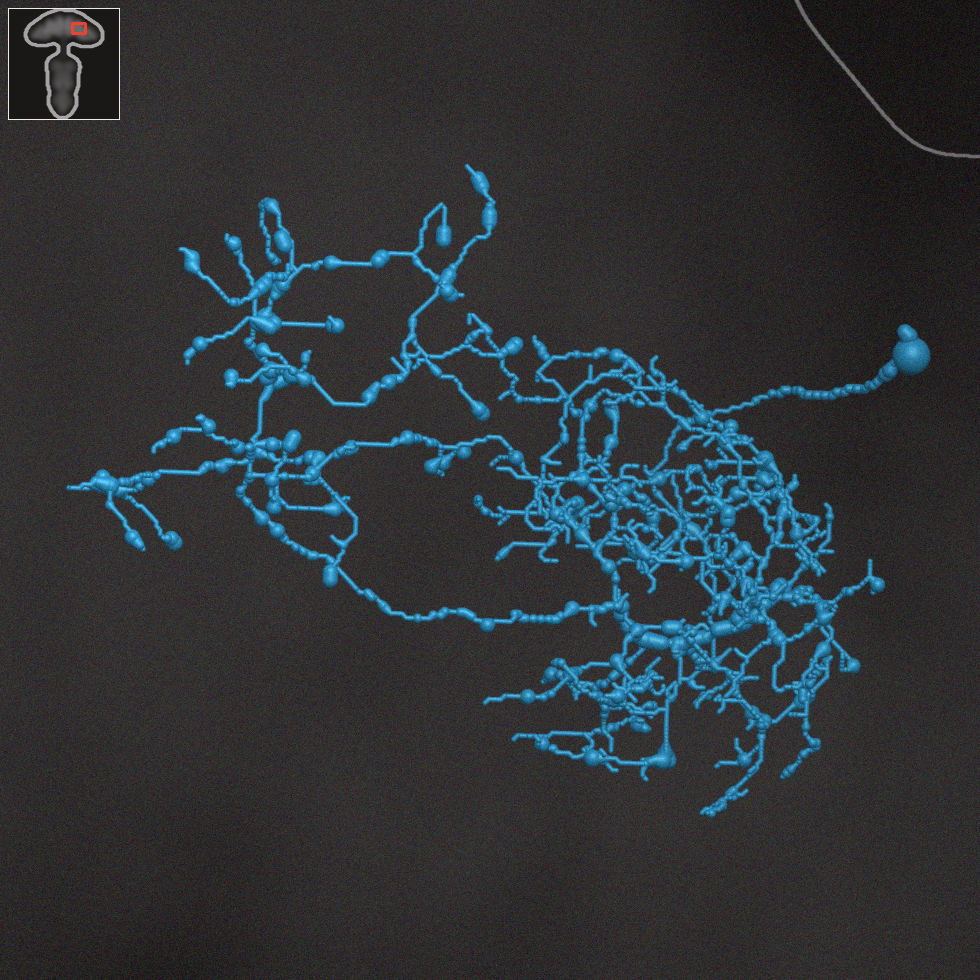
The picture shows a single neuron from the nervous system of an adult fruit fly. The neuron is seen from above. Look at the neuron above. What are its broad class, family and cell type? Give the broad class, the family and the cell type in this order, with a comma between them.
central-brain intrinsic neuron, hemilineage LHa3, LHAV3k4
